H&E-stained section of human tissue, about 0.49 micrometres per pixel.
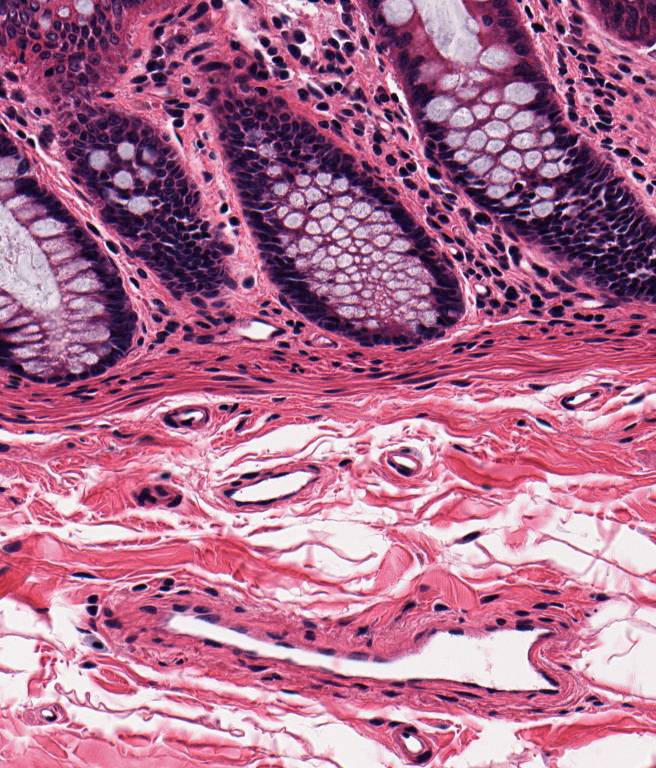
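Sigmoid colon. Upper half: closely packed glands; lower half: loose connective tissue. Glands lined mainly by goblet cells, cytoplasm filled with pale, clear mucin vacuoles. Dark nuclei at outer gland edge, away from lumen. Thin horizontal band of smooth muscle beneath gland bases.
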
